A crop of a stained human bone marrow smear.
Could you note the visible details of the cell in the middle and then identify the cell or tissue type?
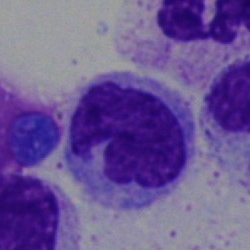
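Look first at the nucleus: a notch cuts into it from the left side. You won't find any nucleoli in it. Around it runs a moderate rim of pale greyish-blue cytoplasm, and that cytoplasm holds no coarse dark granules. So this is a monocyte.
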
